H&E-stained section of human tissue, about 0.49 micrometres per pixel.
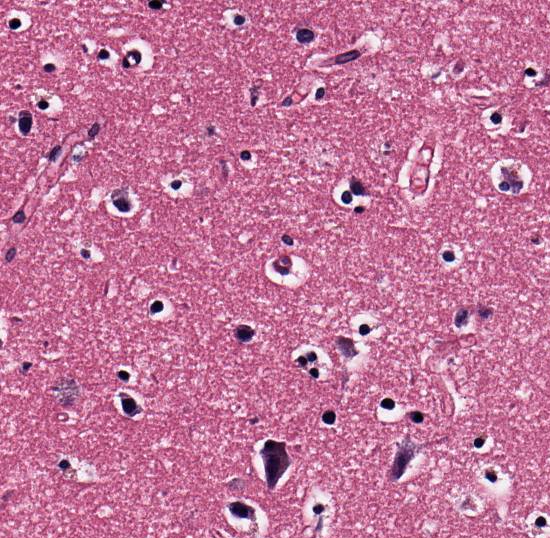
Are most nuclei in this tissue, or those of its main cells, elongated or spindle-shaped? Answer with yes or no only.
No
